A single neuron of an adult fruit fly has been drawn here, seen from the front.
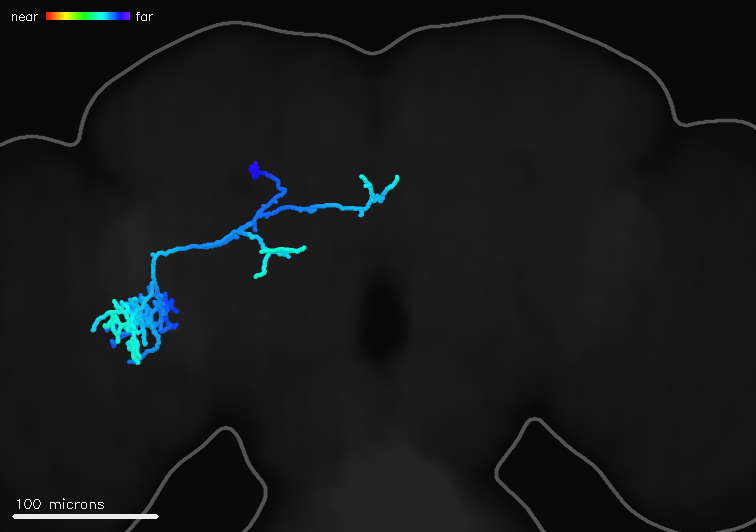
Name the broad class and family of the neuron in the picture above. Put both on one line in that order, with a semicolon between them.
visual projection neuron; hemilineage PSp3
